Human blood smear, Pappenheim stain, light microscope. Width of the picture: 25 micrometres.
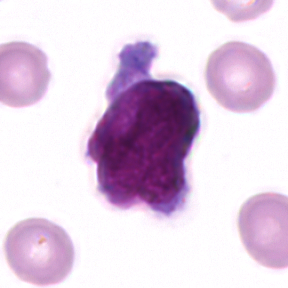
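Atypical promyelocyte in a stained peripheral blood smear. The nucleus fills most of the cell and has a notch in its lower edge; its chromatin is dense and dark purple. The cytoplasm is pale bluish-lilac.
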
